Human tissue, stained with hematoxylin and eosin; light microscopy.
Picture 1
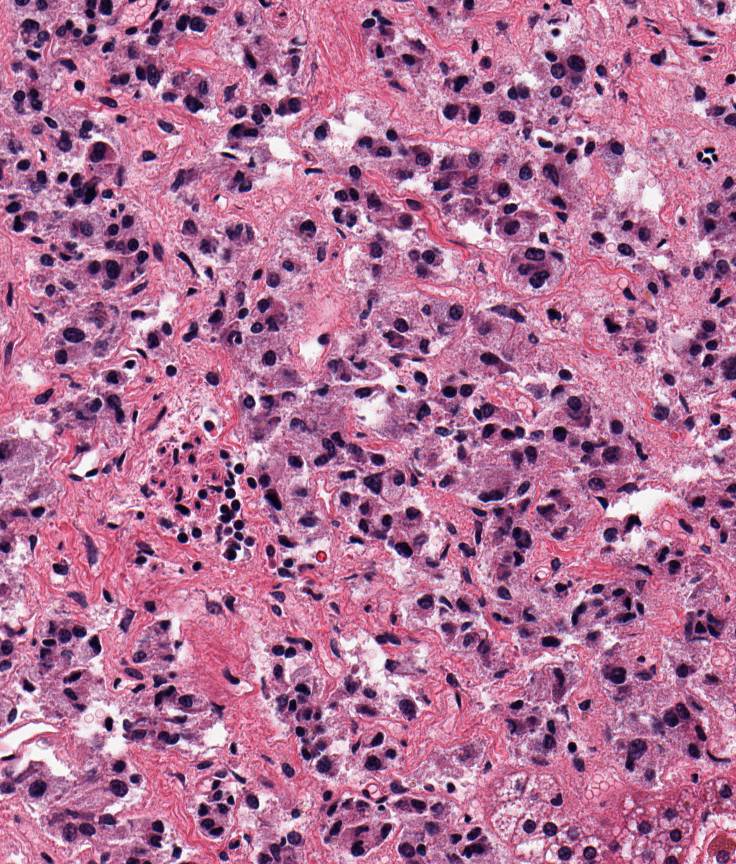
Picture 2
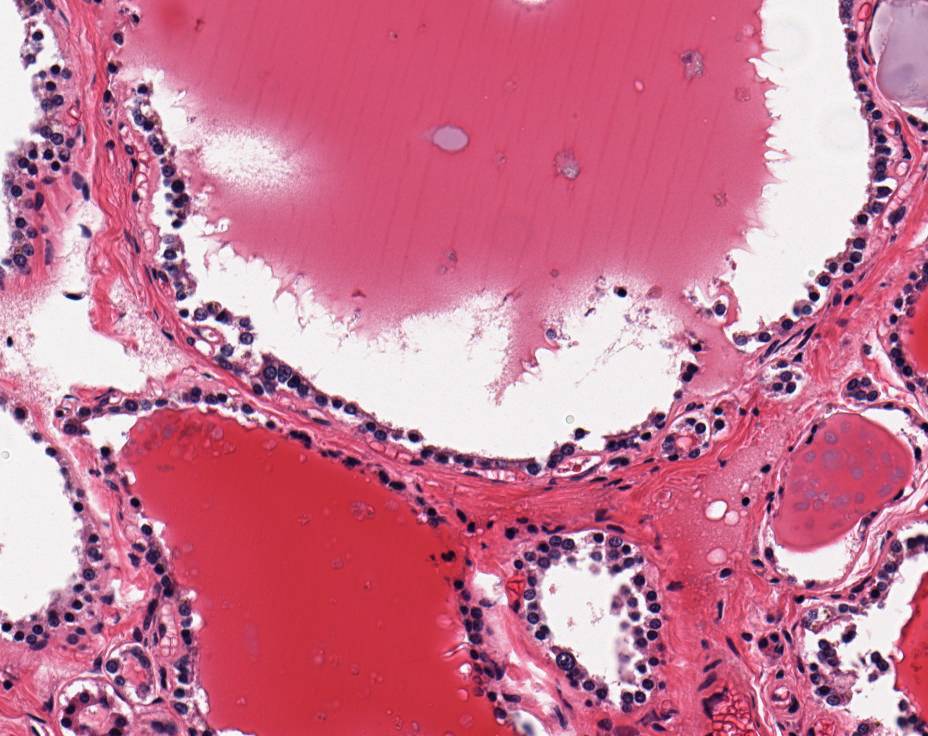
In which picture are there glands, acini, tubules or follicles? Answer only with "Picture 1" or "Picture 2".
Picture 2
